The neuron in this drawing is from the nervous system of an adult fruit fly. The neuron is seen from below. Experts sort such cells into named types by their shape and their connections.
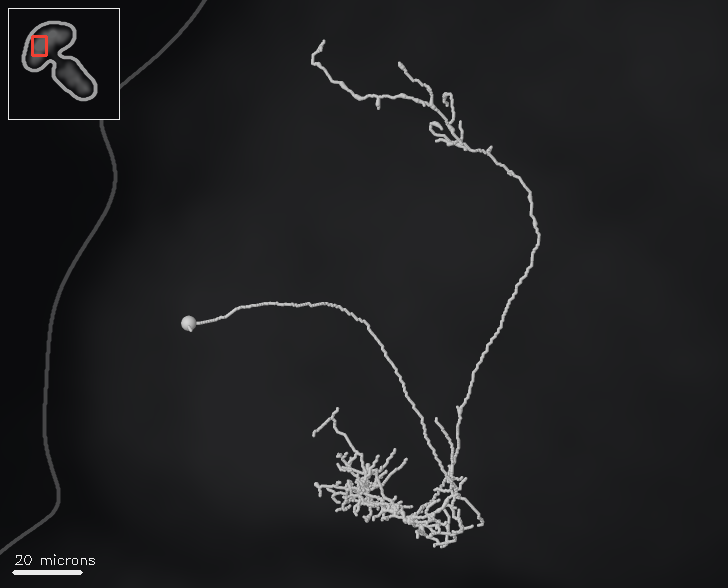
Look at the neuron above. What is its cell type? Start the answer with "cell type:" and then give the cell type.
cell type: PLP026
